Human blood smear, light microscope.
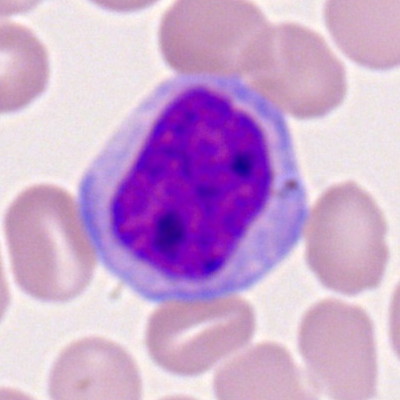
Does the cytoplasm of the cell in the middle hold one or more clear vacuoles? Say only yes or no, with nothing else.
No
